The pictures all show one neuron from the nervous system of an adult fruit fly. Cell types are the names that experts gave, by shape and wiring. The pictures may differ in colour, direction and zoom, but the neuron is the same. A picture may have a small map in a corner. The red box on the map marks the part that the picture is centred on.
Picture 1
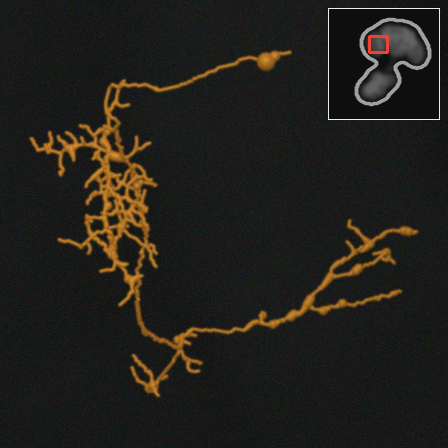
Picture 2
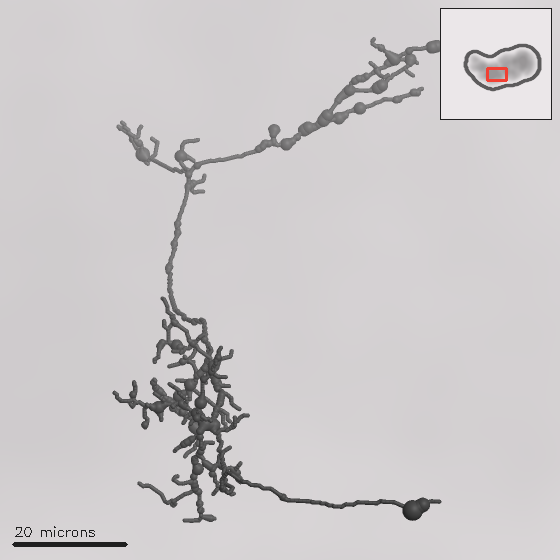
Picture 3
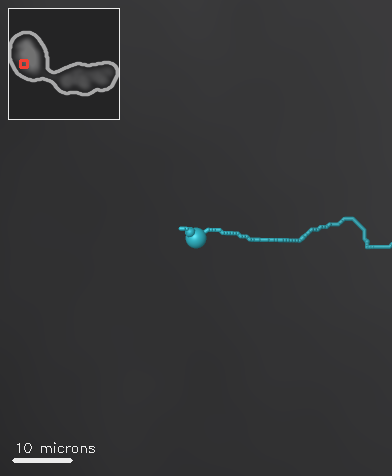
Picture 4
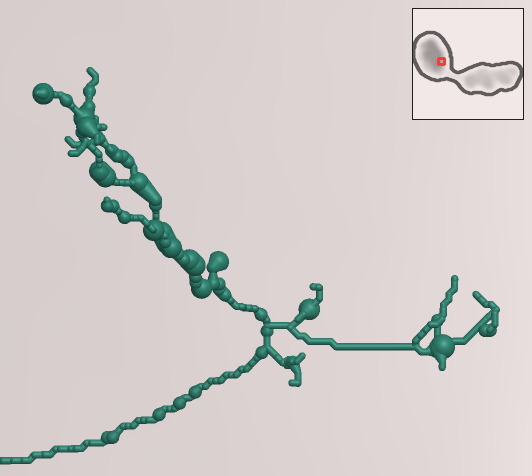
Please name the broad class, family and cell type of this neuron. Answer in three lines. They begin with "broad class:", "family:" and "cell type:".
broad class: optic-lobe intrinsic neuron
family: TmY
cell type: TmY13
